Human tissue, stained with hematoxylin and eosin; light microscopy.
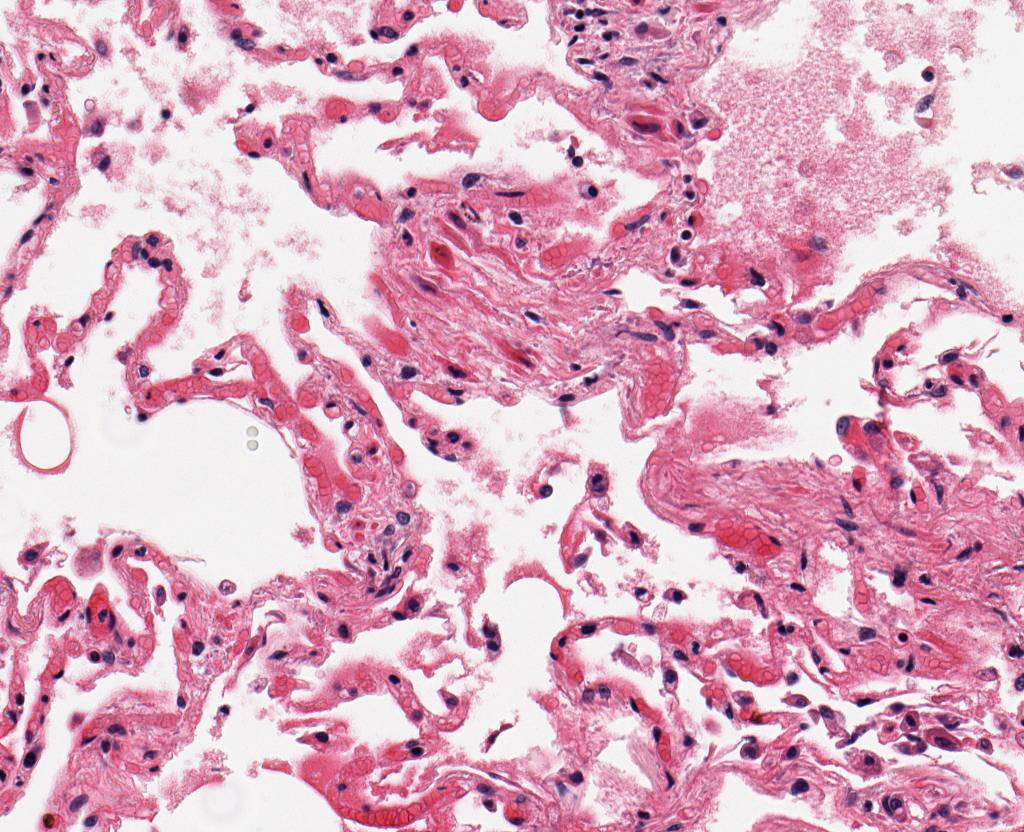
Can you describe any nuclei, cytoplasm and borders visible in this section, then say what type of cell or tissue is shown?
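Capillaries within the septa are distended and packed with red blood cells. A broader band of wavy pink fibrous tissue runs across the centre of the field. Throughout the septa the nuclei are small, dark, and oval to spindle-shaped. Fat cells are absent from the entire field. The tissue is lung.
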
